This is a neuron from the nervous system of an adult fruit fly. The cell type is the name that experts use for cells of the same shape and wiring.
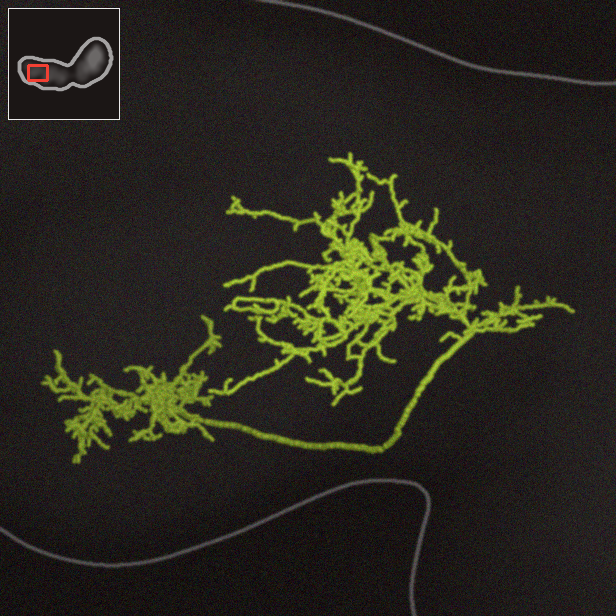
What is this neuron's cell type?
IN01A035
